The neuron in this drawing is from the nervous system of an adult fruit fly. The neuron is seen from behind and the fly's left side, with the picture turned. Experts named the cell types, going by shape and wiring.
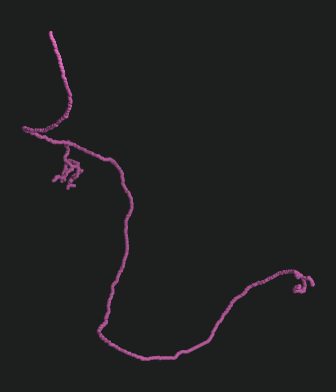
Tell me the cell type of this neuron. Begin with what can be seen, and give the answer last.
No cell body is drawn. In this view it is about as wide as it is tall. This is a sensory neuron entering the brain. Its cell type is ORN_VA7l.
